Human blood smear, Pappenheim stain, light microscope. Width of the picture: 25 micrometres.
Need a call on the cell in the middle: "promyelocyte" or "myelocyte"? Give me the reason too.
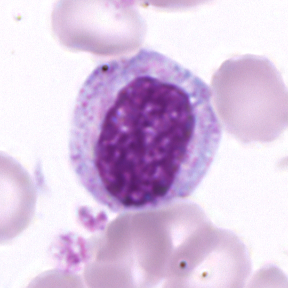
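I'd call it a myelocyte.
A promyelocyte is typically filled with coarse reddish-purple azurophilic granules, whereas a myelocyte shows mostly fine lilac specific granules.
The granules here are fine rather than coarse, pinkish-purple and scattered throughout the cytoplasm, and that fineness is what leans me toward myelocyte. Beyond that, I just note what is there: an oval nucleus, about 12 by 8 micrometres, with an even outline and no indentation or lobes. Its chromatin is dark purple and patchy, with many small pale spots between denser clumps. Pale lilac-blue cytoplasm forms a complete ring around it; the nucleus fills about 50% of the cell's area, and the cell is about 14 micrometres across.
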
